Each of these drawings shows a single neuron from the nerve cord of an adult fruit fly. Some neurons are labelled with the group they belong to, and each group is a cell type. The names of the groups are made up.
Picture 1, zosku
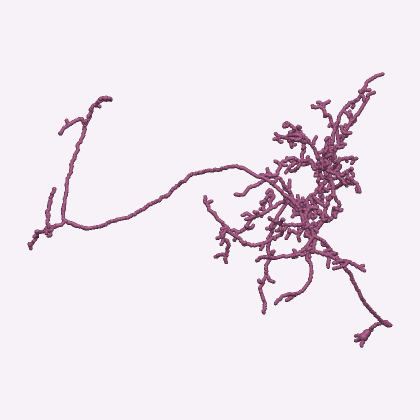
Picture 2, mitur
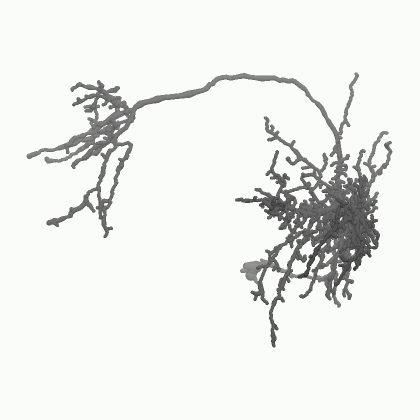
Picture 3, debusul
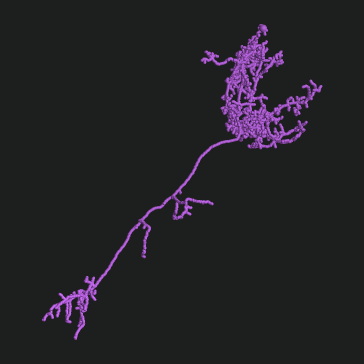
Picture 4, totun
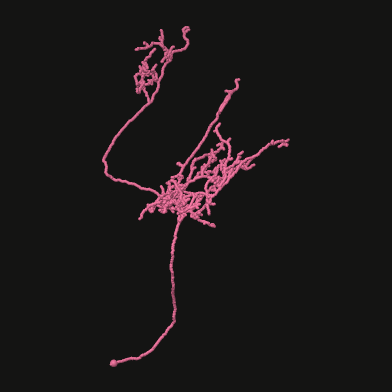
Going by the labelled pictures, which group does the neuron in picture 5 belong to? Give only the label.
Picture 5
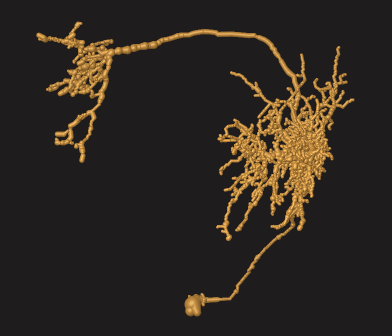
mitur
